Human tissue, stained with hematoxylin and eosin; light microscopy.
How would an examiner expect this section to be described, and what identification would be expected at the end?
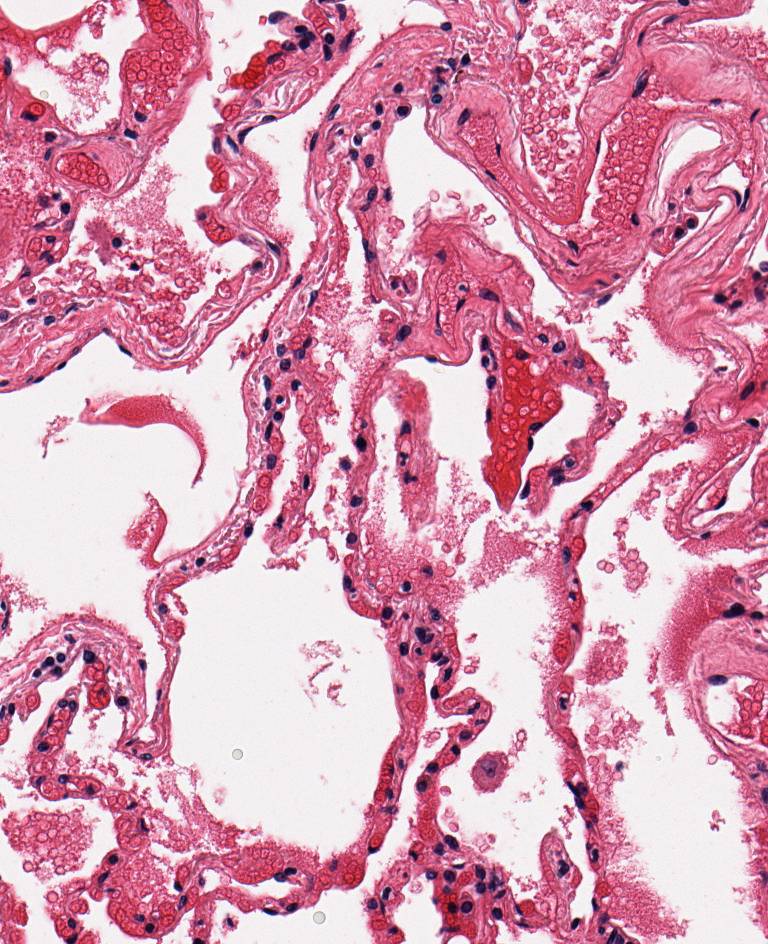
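Thin branching walls outline large open spaces in a lace-like network, lined by flattened cells with small dark nuclei; no tall columnar lining. Upper right, walls thicken with wavy pink collagen. A rounded free cell with grey-purple cytoplasm sits in a space, bottom centre. Lung.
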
